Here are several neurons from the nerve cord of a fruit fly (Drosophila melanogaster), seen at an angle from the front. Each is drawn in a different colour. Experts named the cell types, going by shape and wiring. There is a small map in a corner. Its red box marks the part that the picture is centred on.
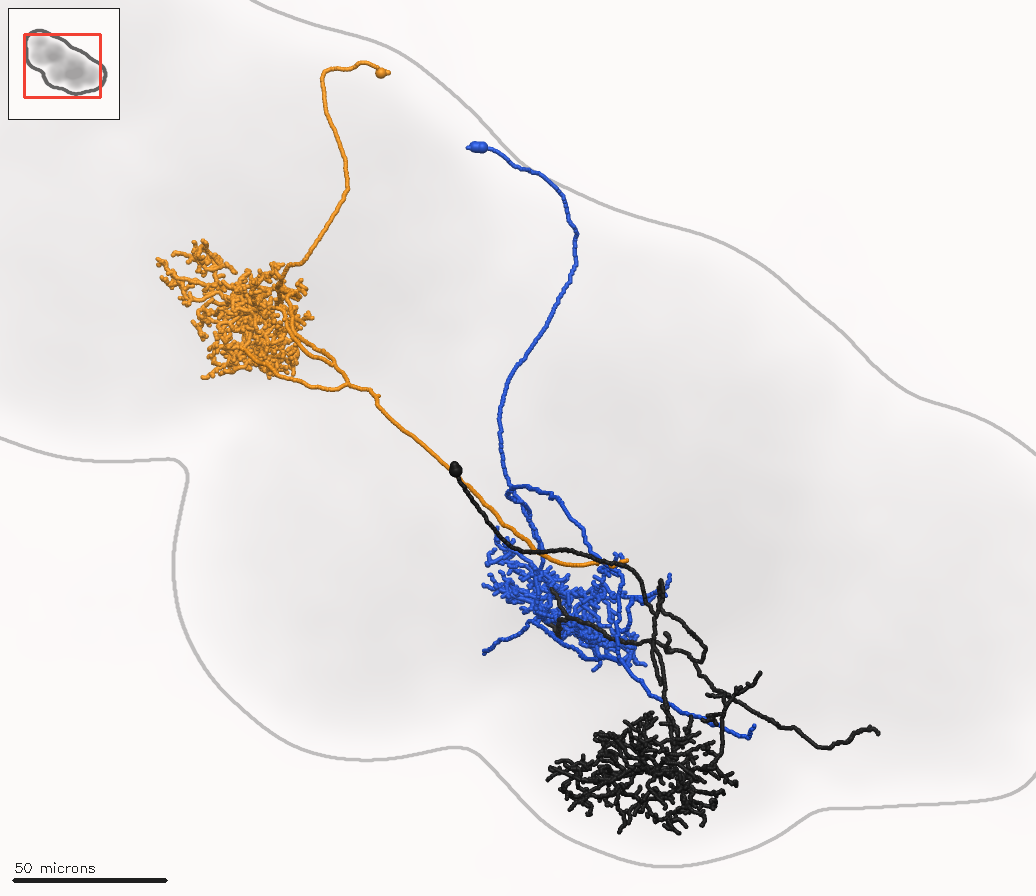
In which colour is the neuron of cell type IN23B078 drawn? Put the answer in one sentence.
The colour is black.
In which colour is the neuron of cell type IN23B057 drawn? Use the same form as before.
The colour is blue.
